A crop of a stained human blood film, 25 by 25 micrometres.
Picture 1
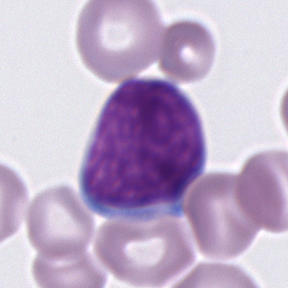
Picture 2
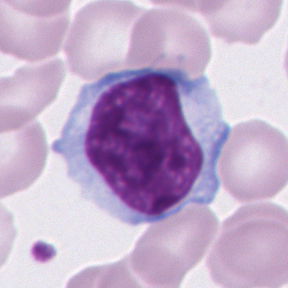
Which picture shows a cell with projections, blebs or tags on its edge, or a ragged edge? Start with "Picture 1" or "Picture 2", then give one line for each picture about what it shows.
Picture 2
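What picture 1 shows: The cell's outline is smooth, without projections.
What picture 2 shows: The cell's outline is irregular, with small angular points at its edges rather than a smooth curve.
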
